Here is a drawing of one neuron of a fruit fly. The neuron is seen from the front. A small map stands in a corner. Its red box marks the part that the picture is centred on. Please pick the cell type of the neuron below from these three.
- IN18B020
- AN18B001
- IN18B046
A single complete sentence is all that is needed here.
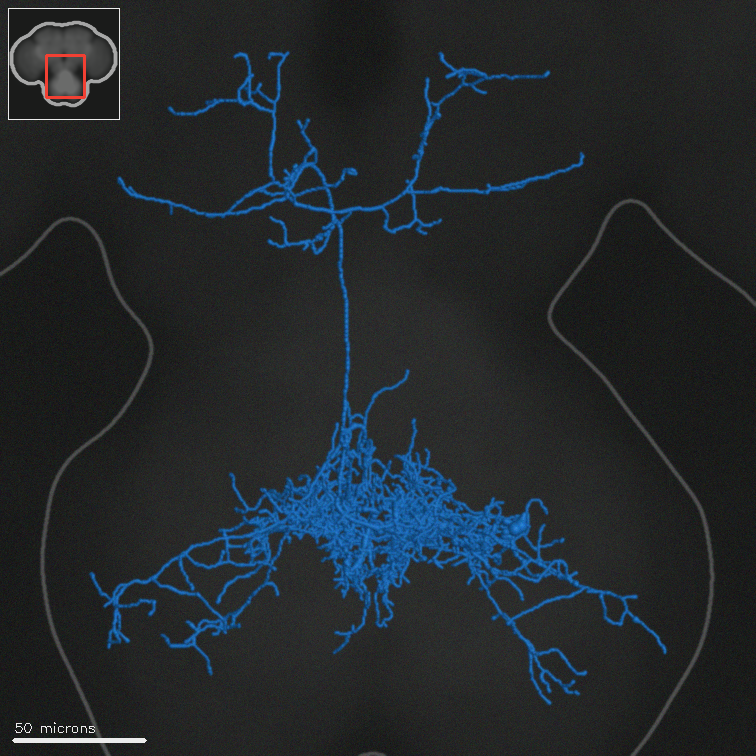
This neuron carries the cell type designation AN18B001.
